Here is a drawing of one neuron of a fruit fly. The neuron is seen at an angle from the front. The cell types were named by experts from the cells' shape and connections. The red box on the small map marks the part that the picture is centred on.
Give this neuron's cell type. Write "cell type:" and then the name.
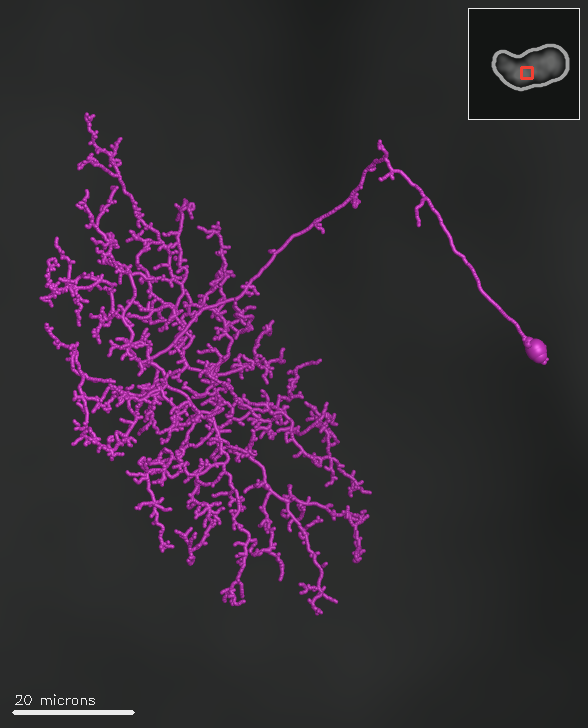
cell type: Li15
